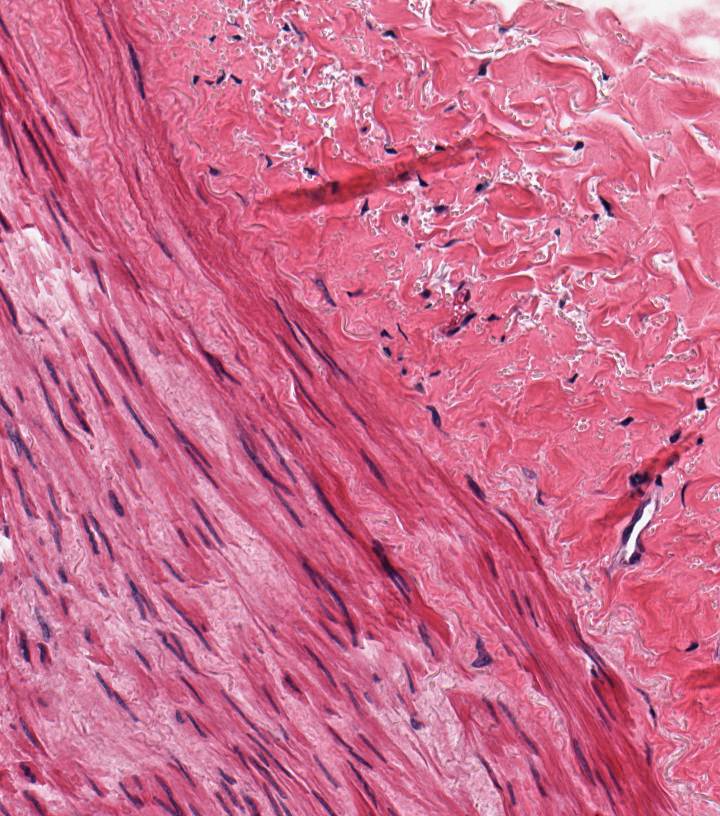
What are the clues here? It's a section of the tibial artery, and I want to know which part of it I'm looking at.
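Shown here: the tunica media. Its smooth muscle cells run in parallel from the upper left down toward the lower right, and their nuclei are elongated and cigar-shaped.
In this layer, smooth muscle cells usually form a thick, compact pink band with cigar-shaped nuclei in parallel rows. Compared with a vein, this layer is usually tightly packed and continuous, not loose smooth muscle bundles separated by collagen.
In the upper right, the collagen bundles are wavy and haphazardly arranged, with small dark nuclei sparsely scattered among them.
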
